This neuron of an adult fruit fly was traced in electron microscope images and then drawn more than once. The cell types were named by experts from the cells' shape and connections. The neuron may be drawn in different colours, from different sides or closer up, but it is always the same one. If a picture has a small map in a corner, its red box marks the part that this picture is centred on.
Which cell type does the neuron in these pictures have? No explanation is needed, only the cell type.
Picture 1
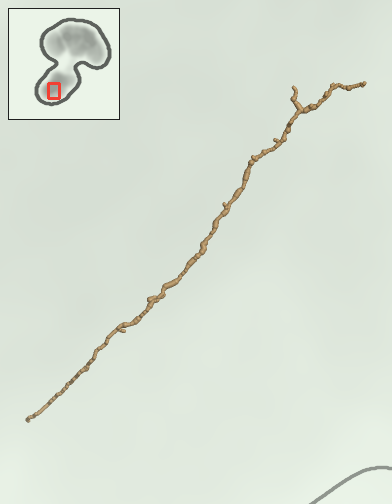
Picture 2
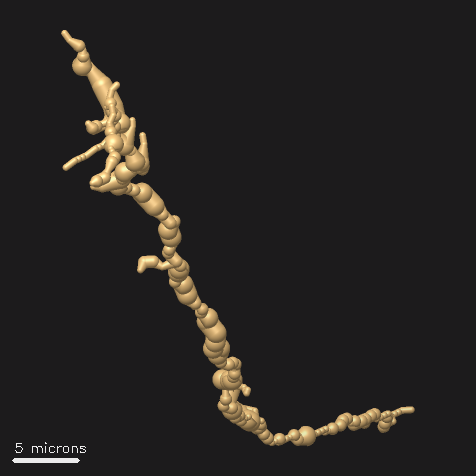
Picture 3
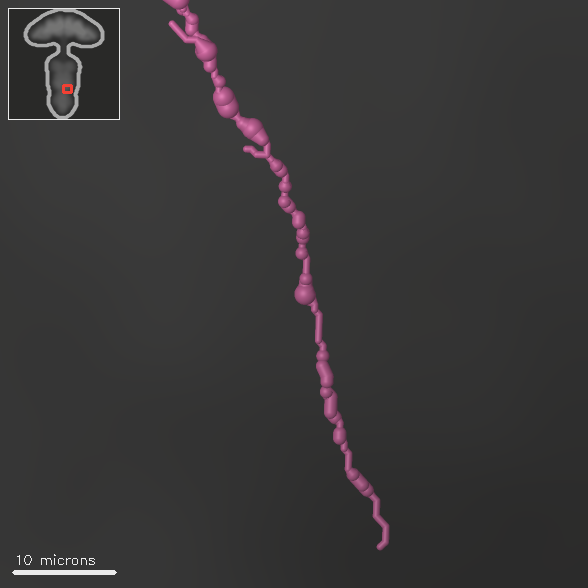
SNpp58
